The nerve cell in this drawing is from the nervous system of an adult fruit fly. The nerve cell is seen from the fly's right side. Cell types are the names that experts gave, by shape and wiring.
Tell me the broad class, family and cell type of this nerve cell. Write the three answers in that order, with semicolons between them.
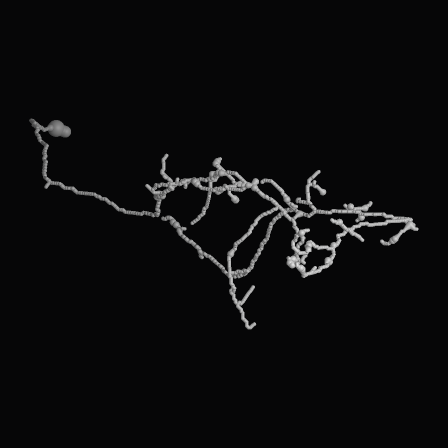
central-brain intrinsic neuron; hemilineage SLPpl1; SMP220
